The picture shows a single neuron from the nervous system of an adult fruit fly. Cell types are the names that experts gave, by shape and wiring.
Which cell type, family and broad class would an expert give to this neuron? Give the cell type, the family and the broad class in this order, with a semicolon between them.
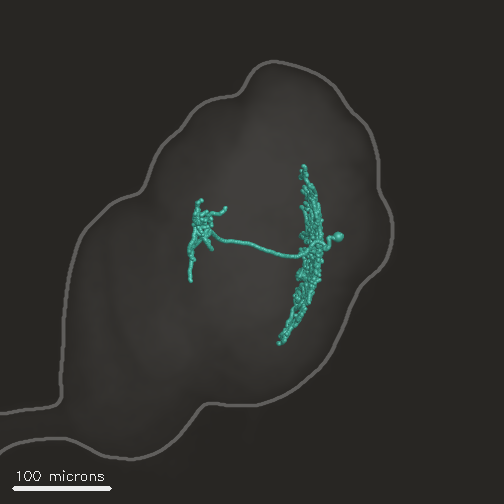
MeVP59; MeVP; visual projection neuron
